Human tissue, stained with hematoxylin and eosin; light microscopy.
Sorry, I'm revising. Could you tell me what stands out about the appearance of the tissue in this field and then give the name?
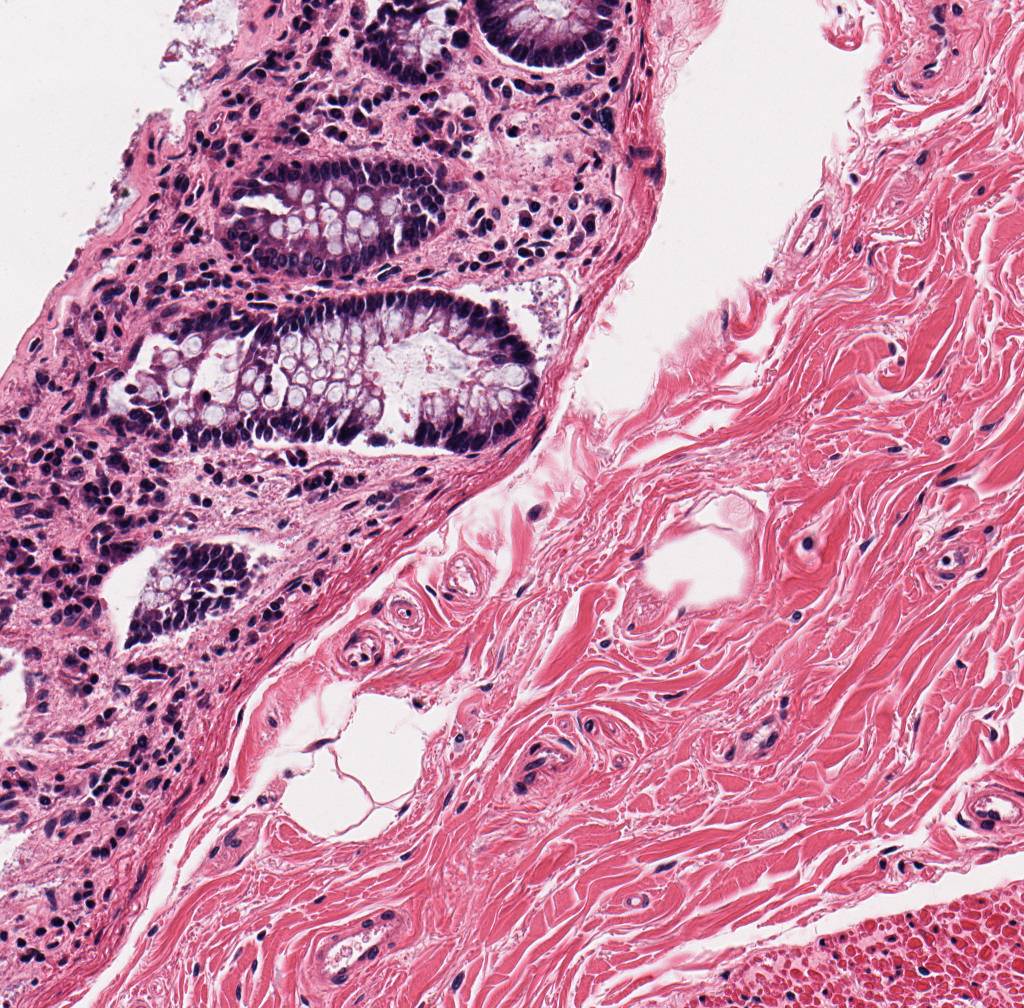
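Glandular mucosa: upper left of field; pink fibrous connective tissue right and lower. Crypts lined by columnar epithelium crowded with goblet cells holding pale mucin vacuoles. Crypt epithelial nuclei dark, basal, away from lumen. Right-side tissue: wavy eosinophilic collagen bundles, scattered thin spindle-shaped nuclei. Tissue: transverse colon.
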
